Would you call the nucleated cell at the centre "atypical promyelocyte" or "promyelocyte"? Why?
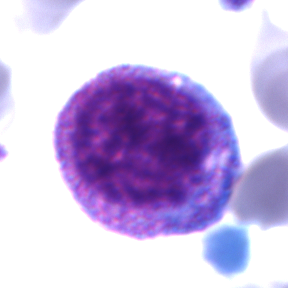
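As I see it, this is a promyelocyte rather than an atypical promyelocyte. Its chromatin looks patchy, with darker clumps lying between lighter areas. The cytoplasm is a pale lilac-blue, speckled with fine pink-purple granules. That rim of cytoplasm is widest along the bottom of the cell.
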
